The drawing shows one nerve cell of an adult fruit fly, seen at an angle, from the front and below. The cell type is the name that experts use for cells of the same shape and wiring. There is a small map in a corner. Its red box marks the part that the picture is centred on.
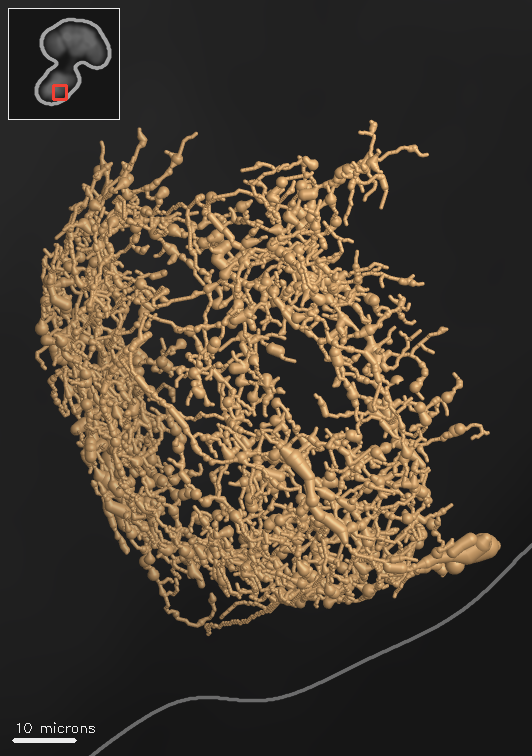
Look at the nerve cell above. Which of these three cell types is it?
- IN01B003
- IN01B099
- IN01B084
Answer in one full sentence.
The type assigned to this neuron is IN01B003.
